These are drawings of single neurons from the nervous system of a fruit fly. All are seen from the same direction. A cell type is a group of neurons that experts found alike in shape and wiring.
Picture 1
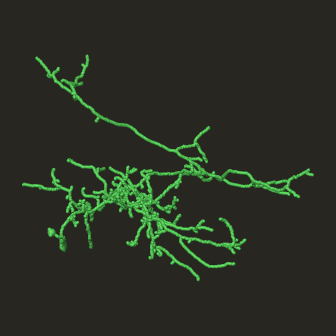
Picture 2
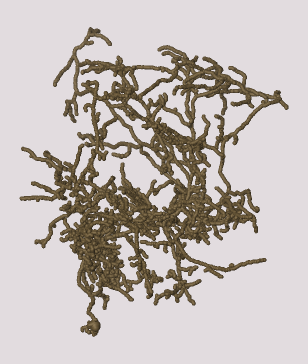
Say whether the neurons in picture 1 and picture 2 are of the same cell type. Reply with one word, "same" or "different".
different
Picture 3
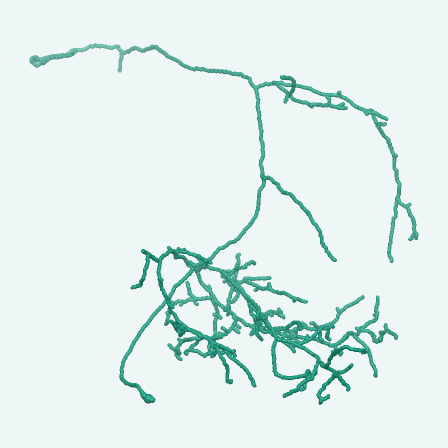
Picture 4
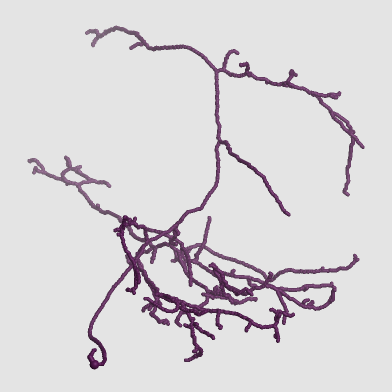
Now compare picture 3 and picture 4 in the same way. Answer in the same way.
same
